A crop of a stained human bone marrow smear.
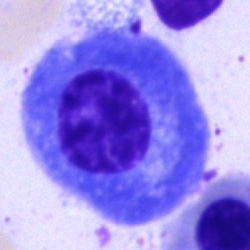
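Plasma cell in the middle of this stained bone marrow smear. Notice first its broadly oval outline. Then look for the nucleus, set off-centre toward the upper left, with a paler zone of cytoplasm beside it on the right. You will find no distinct granules there.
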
